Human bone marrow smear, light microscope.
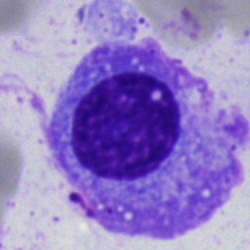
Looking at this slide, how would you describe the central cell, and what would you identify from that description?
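Outline irregular; right margin ragged and frayed. Nucleus off-centre, upper left; more cytoplasm below and to the right. Chromatin dark purple, coarsely clumped. One small clear round spot in the upper right of the nucleus. Plasma cell.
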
